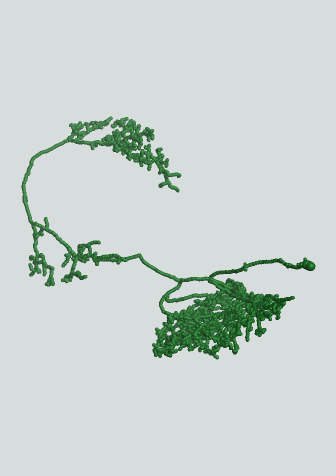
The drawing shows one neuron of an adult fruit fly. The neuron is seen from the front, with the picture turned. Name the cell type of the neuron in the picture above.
LAL119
